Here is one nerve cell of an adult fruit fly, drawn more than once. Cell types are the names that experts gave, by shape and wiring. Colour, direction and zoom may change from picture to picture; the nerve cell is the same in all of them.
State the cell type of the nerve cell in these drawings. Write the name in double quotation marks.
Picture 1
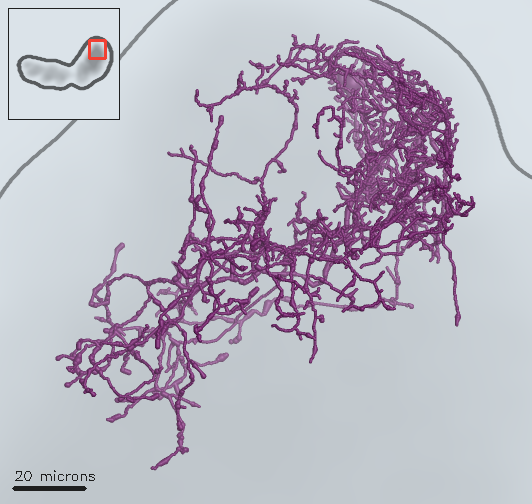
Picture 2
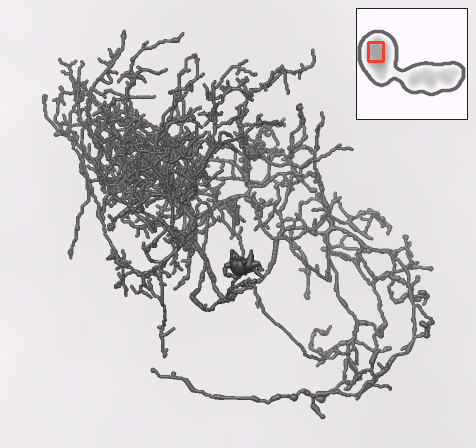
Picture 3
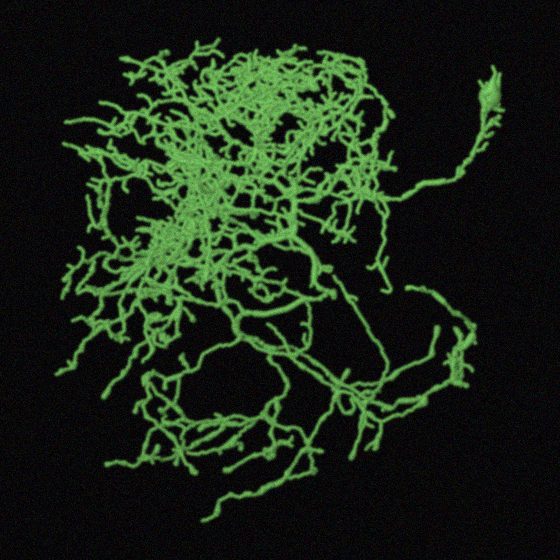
"SLP004"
